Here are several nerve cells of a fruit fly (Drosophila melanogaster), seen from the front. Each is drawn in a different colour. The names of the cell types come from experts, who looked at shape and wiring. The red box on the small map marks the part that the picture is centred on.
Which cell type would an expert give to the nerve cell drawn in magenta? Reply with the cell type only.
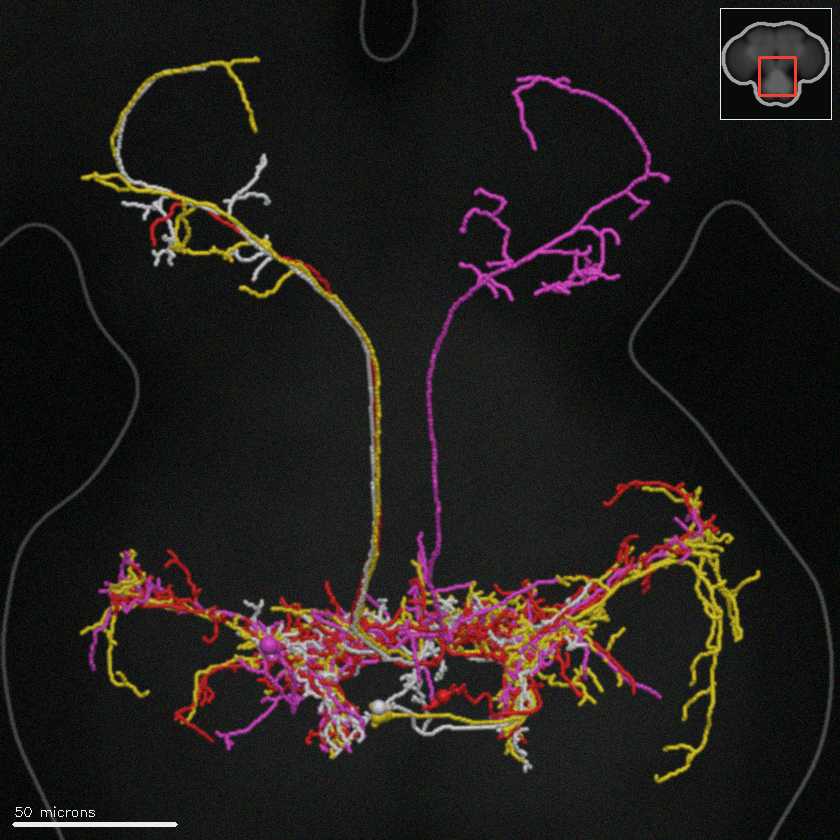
AN08B069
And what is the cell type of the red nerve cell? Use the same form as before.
AN08B043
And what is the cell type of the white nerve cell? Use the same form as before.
AN08B059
